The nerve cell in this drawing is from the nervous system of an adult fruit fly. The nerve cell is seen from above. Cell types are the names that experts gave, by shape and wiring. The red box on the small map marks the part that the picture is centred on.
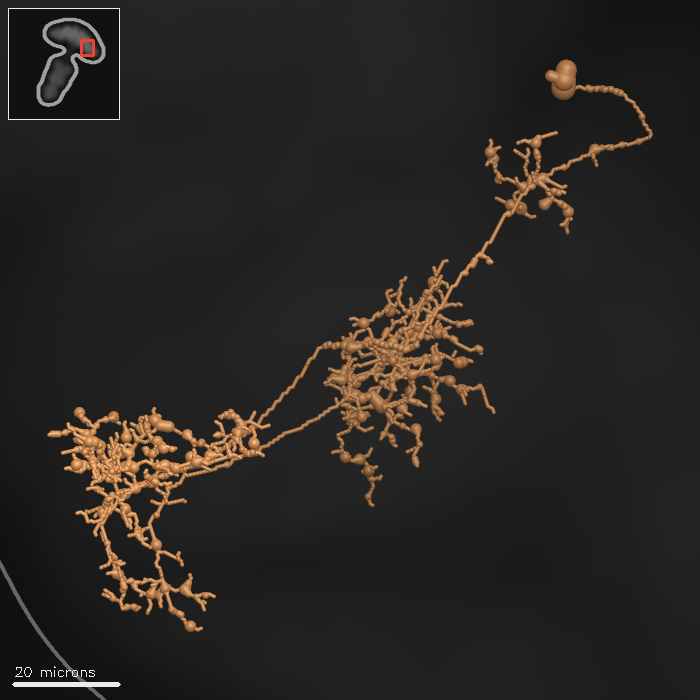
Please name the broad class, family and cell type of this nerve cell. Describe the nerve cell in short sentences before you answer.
It lies in the brain. The cell body can be seen at the upper right of the picture. From left to right in the picture it spans about 120 microns. This is an optic-lobe intrinsic neuron. The family is TmY. Its cell type is TmY19a.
